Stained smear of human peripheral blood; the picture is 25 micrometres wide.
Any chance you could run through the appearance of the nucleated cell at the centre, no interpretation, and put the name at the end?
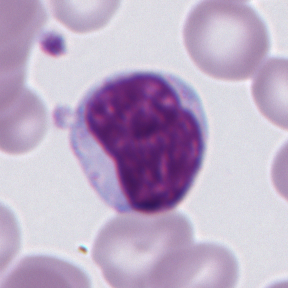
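The cell measures about 12 micrometres across. Its nucleus, about 12 by 10 micrometres and filling about 70% of the cell's area, has an irregular, slightly folded outline rather than a smooth round one, and lies off-centre toward the right side. The pale blue-grey cytoplasm forms a crescent that is widest on the lower-left side, and a small pale bleb projects from the left edge of the cell. This is a large granular lymphocyte.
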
